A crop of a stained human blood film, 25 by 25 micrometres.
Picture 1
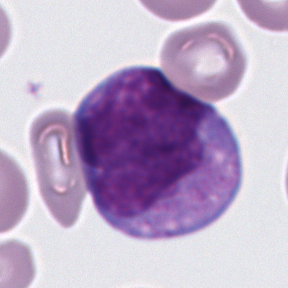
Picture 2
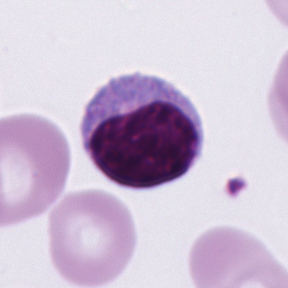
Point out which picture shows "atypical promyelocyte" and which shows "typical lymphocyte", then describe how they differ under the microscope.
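Let's put the two side by side: the cell in picture 1 is an atypical promyelocyte, and the one in picture 2 is a typical lymphocyte. Start with size: the atypical promyelocyte is about 15 micrometres across with a nucleus about 12 micrometres across, while the typical lymphocyte is about 11 micrometres across with an oval nucleus about 10 by 7 micrometres. In both, the nucleus fills about 60% of the cell's area, but notice where it sits: toward the upper left in picture 1 and toward the bottom in picture 2. In the atypical promyelocyte the nucleus is a single unlobed mass, and the cytoplasm forms a crescent on the lower right side. Now look into that crescent: fine pinkish-purple granules are scattered through it.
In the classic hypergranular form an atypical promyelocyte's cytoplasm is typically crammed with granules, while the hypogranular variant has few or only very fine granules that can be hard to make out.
The typical lymphocyte's cytoplasm is different: it has a finely speckled texture and no visible vacuoles. Its chromatin is dark purple and coarsely clumped, and no nucleoli can be seen.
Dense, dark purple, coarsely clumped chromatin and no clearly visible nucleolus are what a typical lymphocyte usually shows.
Both cells have smooth outlines, round in the first and nearly round in the second, with no projections or blebs on the first and no projections or ruffles on the second. Finally, red cells touch the atypical promyelocyte at its upper right and its left.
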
